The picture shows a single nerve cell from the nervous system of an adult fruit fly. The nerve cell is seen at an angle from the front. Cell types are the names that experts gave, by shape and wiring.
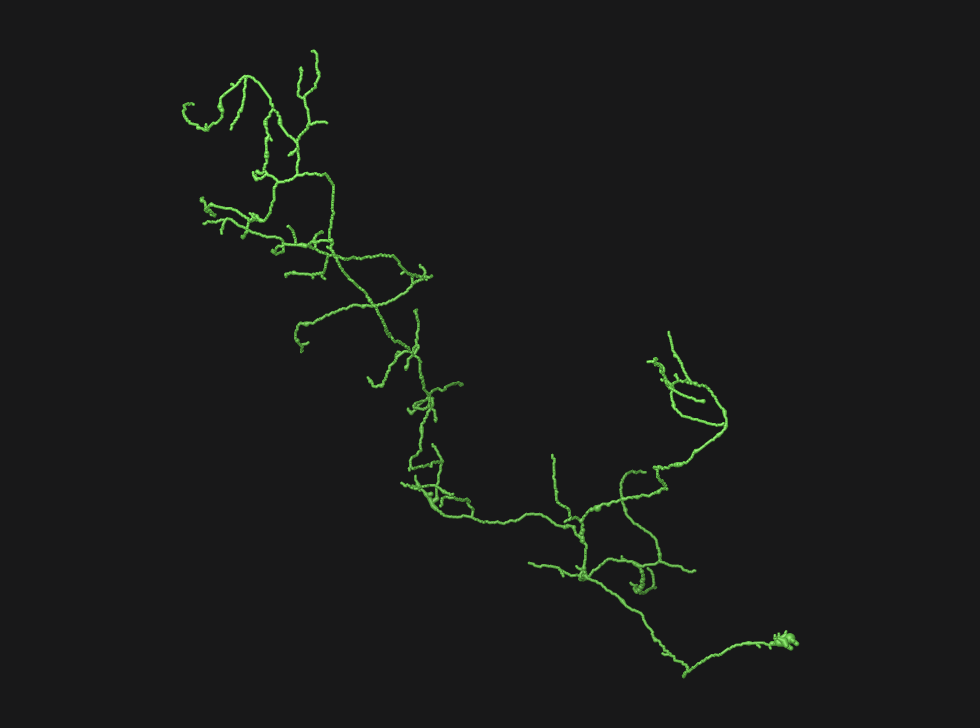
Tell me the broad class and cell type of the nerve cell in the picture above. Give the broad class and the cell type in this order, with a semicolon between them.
central-brain intrinsic neuron; GNG587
